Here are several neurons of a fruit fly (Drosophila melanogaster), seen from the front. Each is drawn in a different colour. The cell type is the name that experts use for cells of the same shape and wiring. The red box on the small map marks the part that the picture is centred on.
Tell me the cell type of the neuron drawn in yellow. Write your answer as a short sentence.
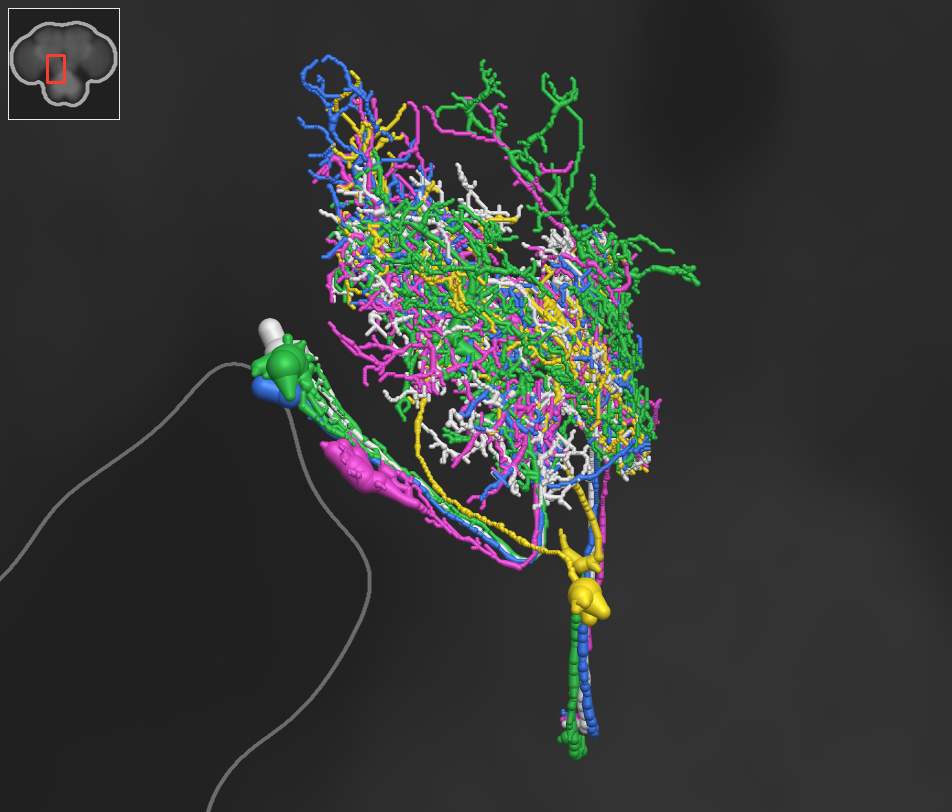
The cell type is GNG647.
